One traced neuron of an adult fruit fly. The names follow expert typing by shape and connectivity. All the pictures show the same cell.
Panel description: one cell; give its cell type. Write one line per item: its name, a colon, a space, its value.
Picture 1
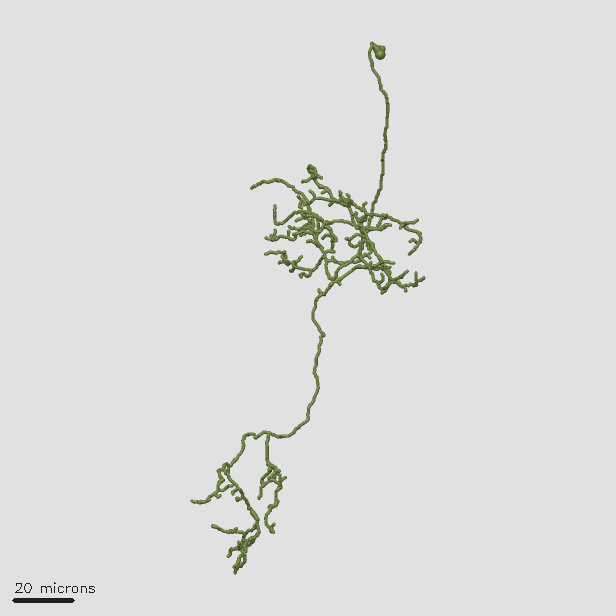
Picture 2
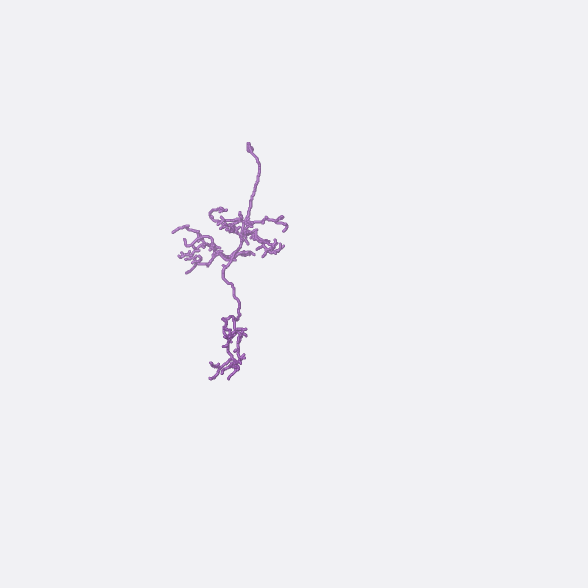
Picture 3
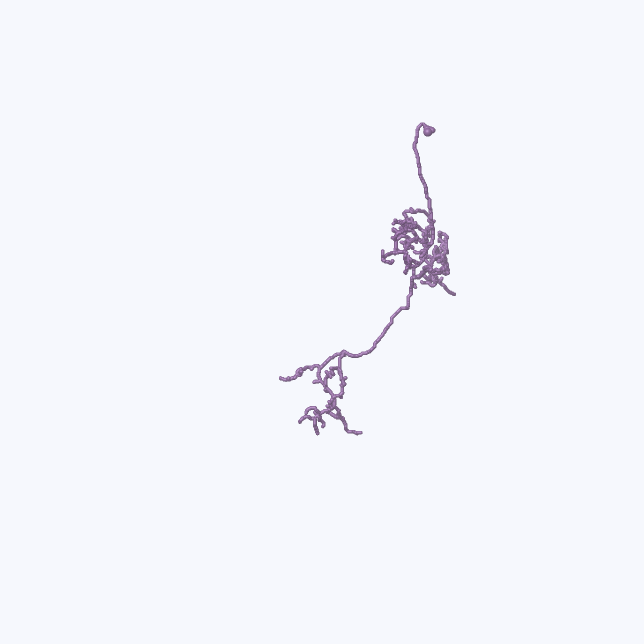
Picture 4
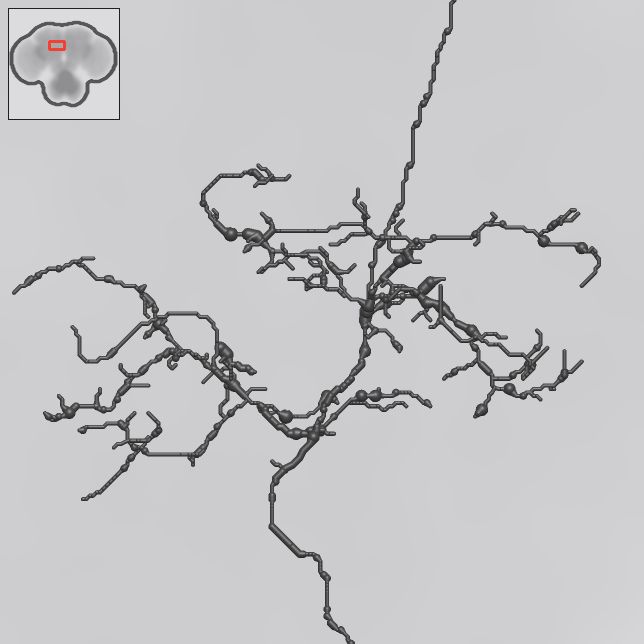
cell type: IB032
